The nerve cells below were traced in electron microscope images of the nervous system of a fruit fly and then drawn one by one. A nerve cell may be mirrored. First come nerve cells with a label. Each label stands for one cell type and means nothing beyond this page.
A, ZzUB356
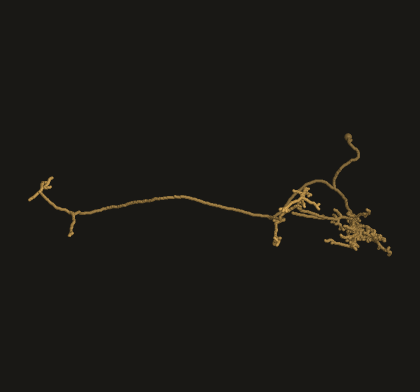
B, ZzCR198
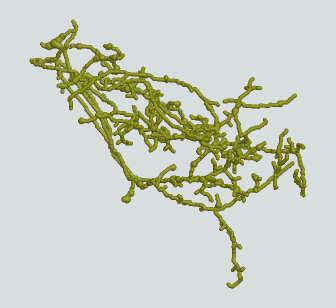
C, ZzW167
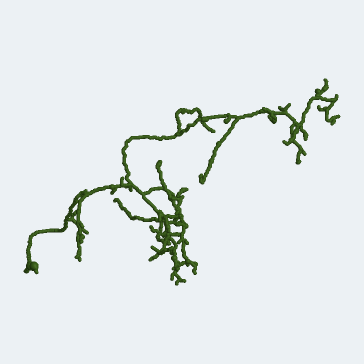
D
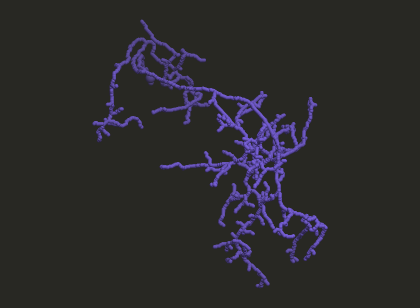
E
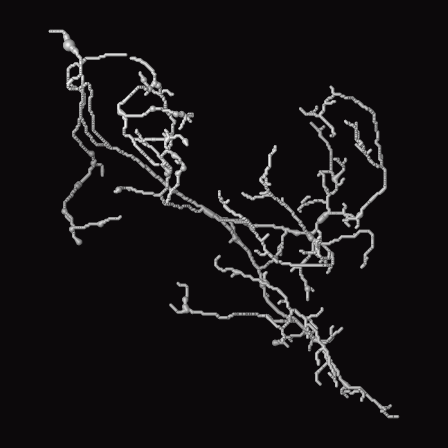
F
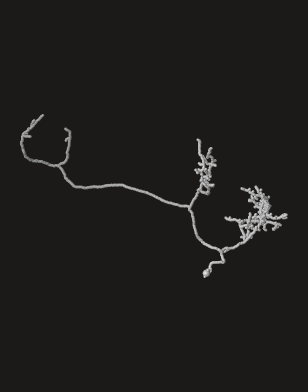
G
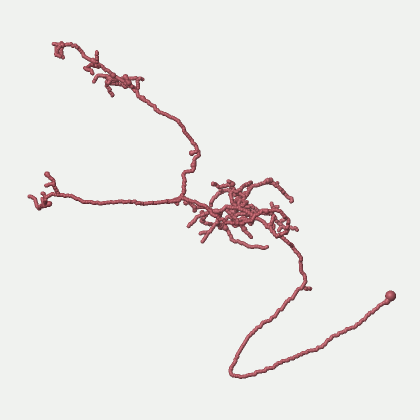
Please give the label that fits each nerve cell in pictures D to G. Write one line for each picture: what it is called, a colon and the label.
D: ZzCR198
E: ZzCR198
F: ZzUB356
G: ZzW167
